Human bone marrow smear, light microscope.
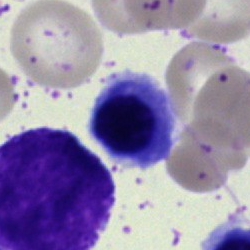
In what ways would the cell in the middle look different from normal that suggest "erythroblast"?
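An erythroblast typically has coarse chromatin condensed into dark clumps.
In this cell the chromatin is very dark and dense, which agrees with that, although it shows little internal detail. Beyond this, the outline is roughly round with a fuzzy, slightly ragged edge, the cytoplasm stains blue, and its rim is widest on the lower right side of the cell. The cell is an erythroblast.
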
